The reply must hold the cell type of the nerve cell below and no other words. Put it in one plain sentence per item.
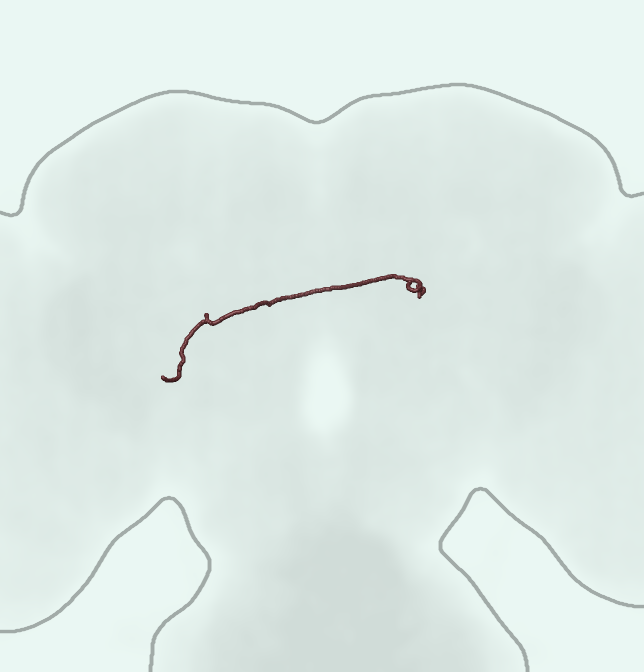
The cell type is ORN_DA3.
